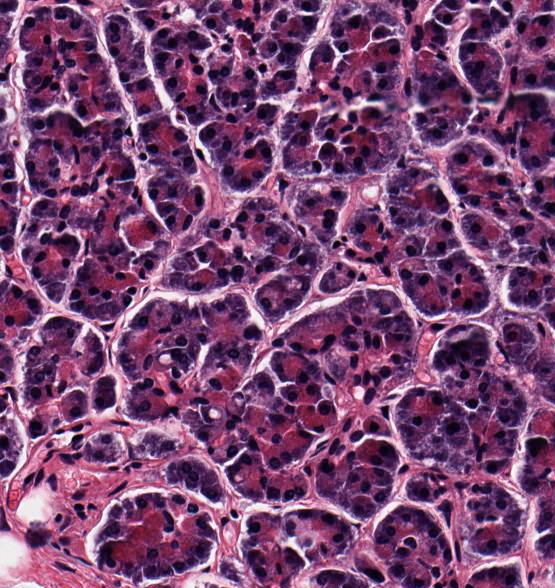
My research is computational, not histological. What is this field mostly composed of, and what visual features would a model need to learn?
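This is exocrine pancreas, with cells grouped across the field into rounded nests divided by thin septa. Within the nests the cytoplasm ranges from deep pink to purplish, and the nuclei are small, round and dark-staining.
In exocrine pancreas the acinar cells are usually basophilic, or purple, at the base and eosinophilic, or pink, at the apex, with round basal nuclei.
The nests are mostly solid, without obvious central lumens.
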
